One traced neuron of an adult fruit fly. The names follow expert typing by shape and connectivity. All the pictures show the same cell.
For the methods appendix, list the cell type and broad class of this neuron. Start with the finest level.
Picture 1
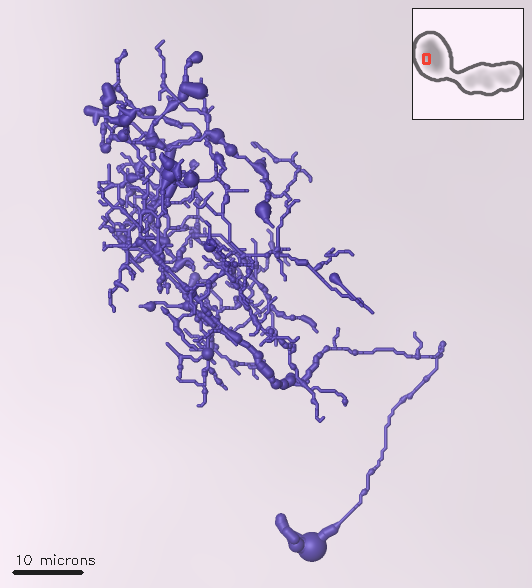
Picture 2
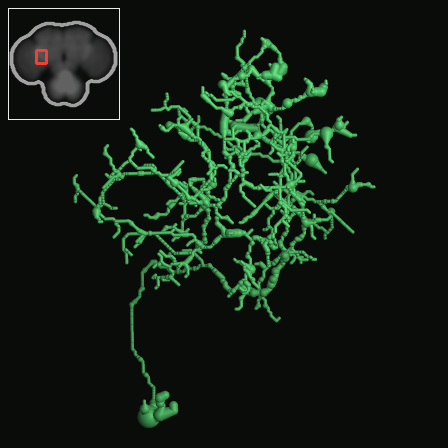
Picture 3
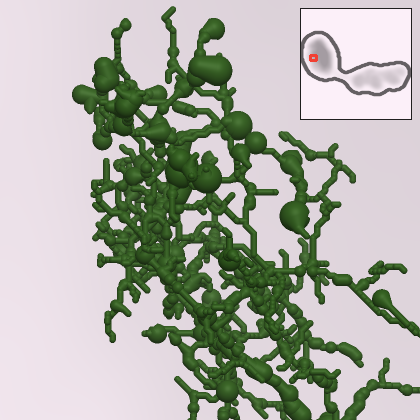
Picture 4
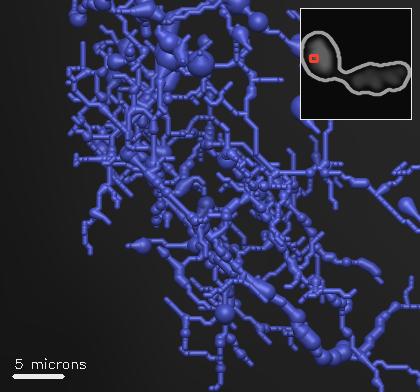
CB1885; central-brain intrinsic neuron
